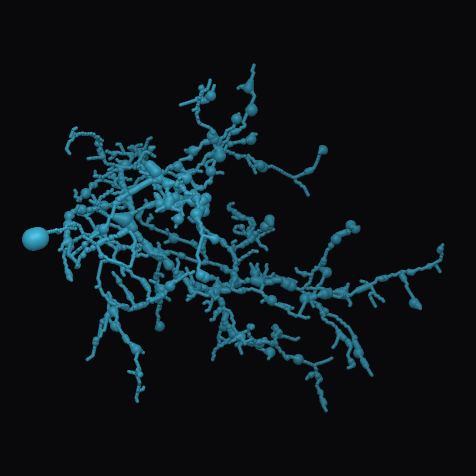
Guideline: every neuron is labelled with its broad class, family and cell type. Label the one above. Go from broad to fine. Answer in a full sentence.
A nerve-cord intrinsic neuron of hemilineage 16B, type IN16B083.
